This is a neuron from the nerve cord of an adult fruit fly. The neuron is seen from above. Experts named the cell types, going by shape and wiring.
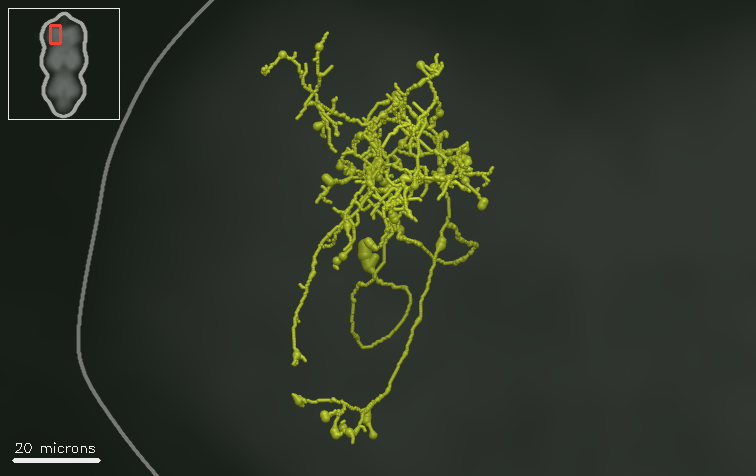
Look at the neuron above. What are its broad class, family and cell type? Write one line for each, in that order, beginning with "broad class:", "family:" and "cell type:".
broad class: nerve-cord intrinsic neuron
family: hemilineage 01B
cell type: IN01B041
